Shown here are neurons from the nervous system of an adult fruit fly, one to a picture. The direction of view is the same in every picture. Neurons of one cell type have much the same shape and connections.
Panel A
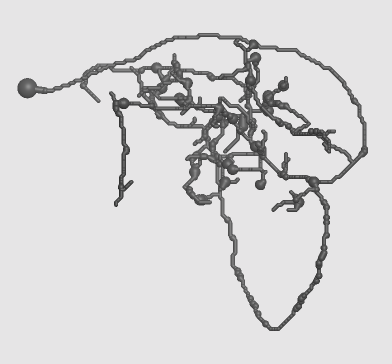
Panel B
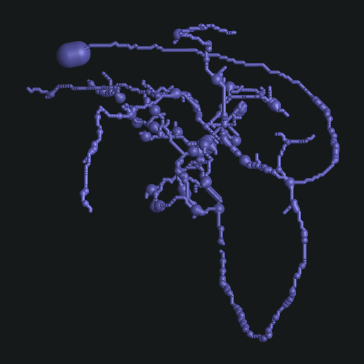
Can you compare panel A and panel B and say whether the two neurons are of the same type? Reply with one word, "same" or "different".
same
